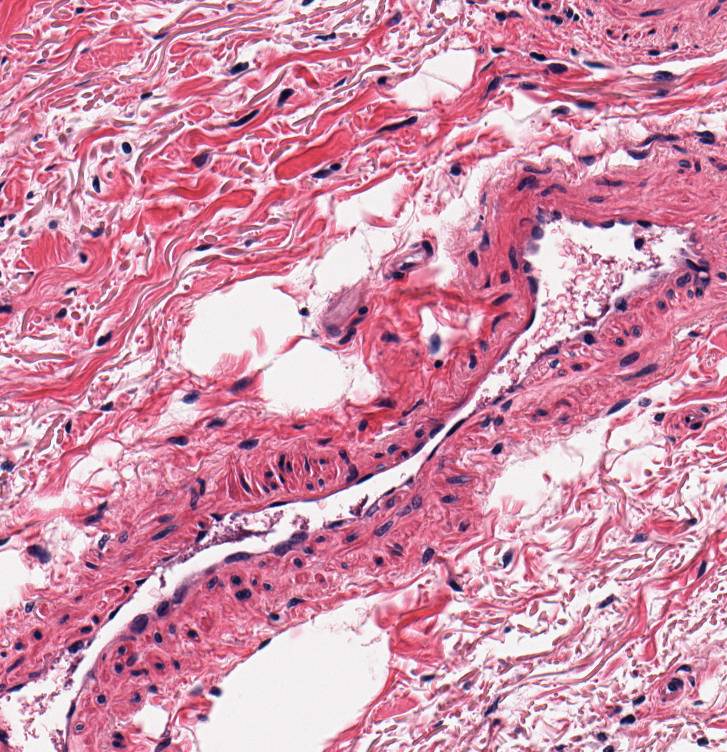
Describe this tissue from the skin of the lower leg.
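Lining: a single layer of flattened endothelial cells with dark elongated nuclei borders the lumen. Lumen contents: mostly empty, with pale pink granular material near its upper right end. Upper left: dense, wavy, bright pink collagen bundles. Lower right: loose, pale stroma with fine wispy fibres.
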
